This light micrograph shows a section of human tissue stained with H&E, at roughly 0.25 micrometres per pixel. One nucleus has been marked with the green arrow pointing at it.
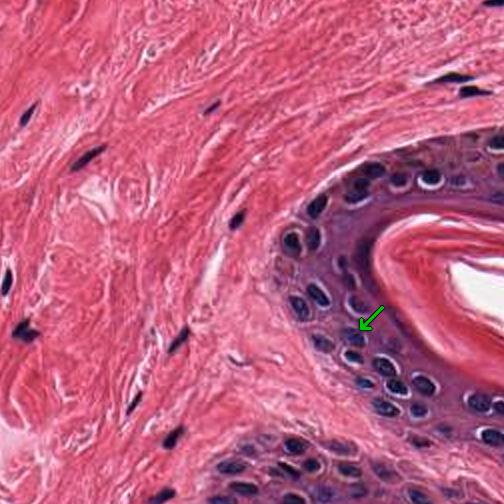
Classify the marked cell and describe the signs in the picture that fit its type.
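It is a keratinocyte. The nucleus is oval and dark blue-purple, about the same size as the nuclei of the neighbouring cells in the band. The cytoplasm around it is a pale violet-purple, clearly different from the bright pink of the fibres outside the band. The cell sits in a multi-layered band of similarly oval-nucleated cells that curves around a central pink, layered structure. On the band's outer side, it is bordered by wavy pink fibres with scattered thin, dark, elongated nuclei.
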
